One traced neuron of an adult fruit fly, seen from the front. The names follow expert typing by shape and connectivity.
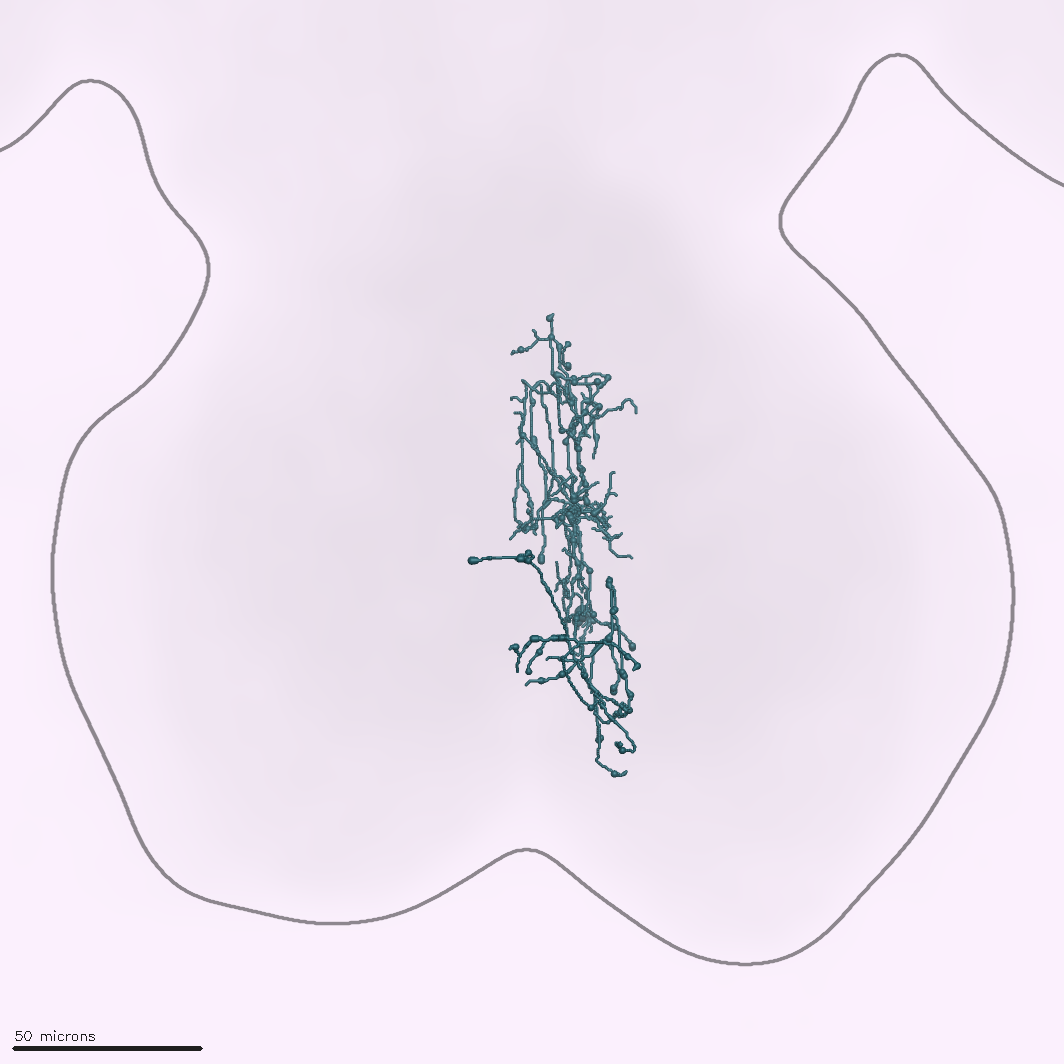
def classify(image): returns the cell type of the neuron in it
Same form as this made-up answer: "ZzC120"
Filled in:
"IN05B070"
